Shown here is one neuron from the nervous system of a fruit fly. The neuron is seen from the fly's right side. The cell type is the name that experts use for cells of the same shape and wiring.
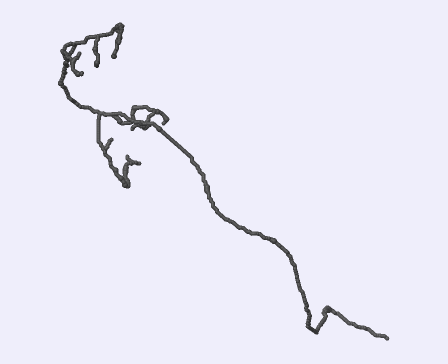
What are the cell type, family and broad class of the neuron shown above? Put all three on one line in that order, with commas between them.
ORN_DM1, class olfactory, sensory neuron entering the brain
